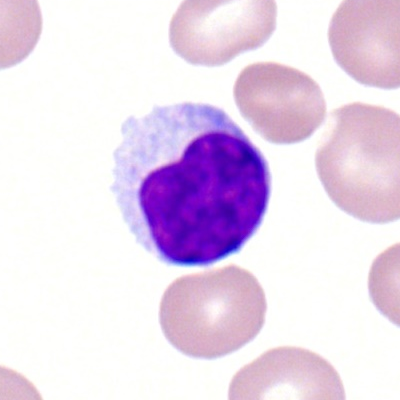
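Lymphocyte, the cell in the middle of this stained blood smear. Its nucleus has a notch in the upper edge, which gives it a bean shape. I see no nucleolus within that nucleus. The cytoplasm is a pale greyish blue. At the upper left, the cell's edge looks uneven, almost frayed.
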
